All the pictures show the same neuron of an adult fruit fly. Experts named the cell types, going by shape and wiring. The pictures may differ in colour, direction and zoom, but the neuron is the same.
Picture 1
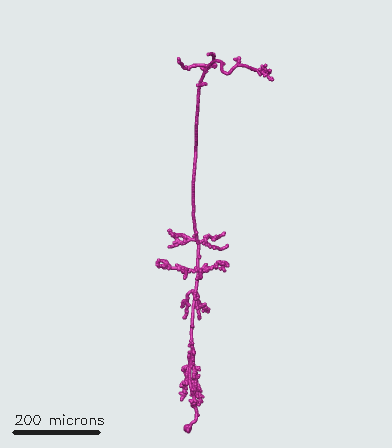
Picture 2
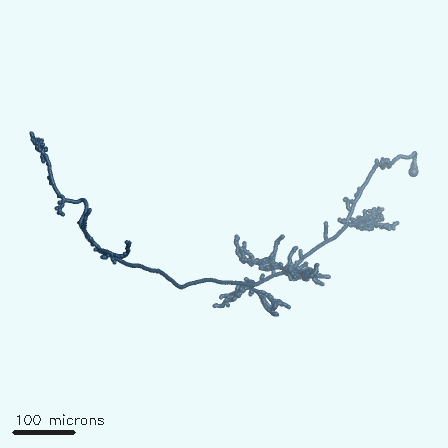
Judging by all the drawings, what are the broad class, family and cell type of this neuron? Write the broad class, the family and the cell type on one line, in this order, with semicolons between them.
ascending neuron; hemilineage 05B; AN05B102d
